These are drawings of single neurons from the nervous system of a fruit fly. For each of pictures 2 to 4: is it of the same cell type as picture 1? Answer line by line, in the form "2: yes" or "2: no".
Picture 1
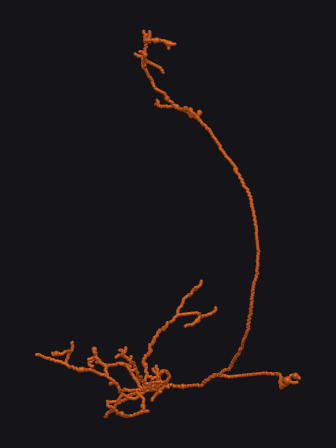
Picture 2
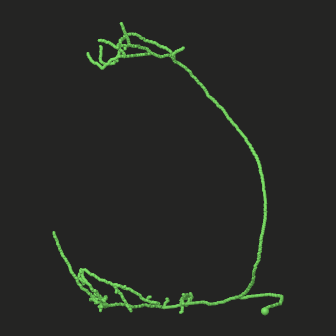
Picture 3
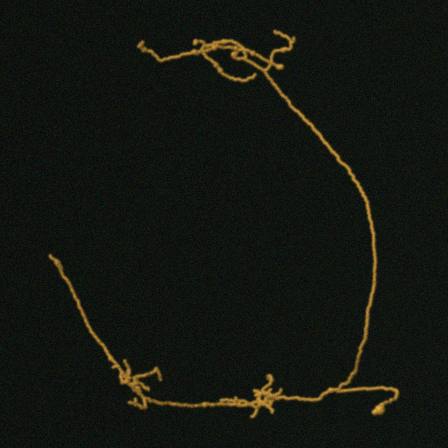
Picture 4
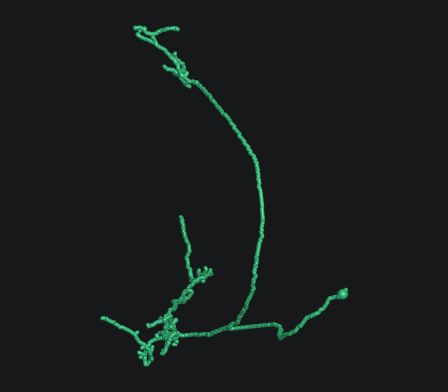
2: no
3: no
4: yes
